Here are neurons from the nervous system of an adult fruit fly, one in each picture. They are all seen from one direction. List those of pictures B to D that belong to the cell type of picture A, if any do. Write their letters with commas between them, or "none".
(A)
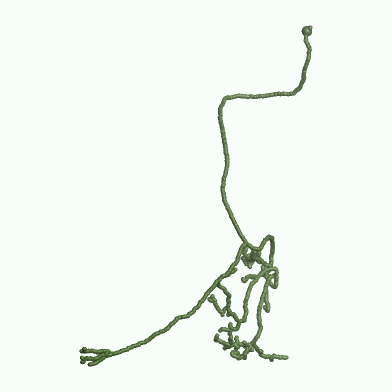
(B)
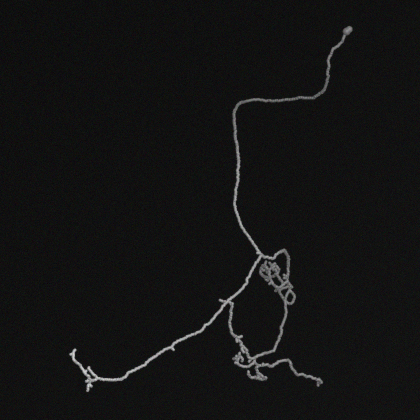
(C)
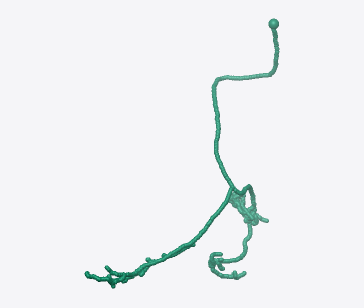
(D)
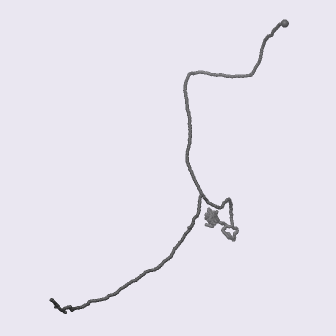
B, C, D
